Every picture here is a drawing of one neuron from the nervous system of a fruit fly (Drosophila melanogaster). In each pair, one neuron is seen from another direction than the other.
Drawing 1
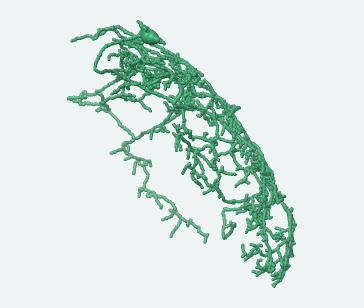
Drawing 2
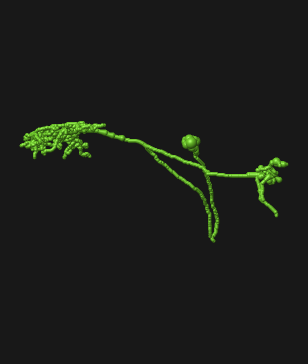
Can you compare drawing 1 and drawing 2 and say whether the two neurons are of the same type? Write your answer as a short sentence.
They are of different cell types.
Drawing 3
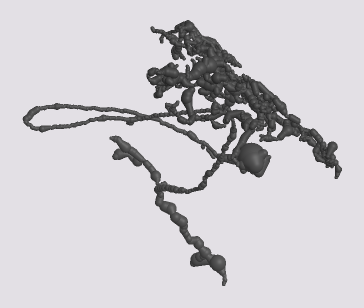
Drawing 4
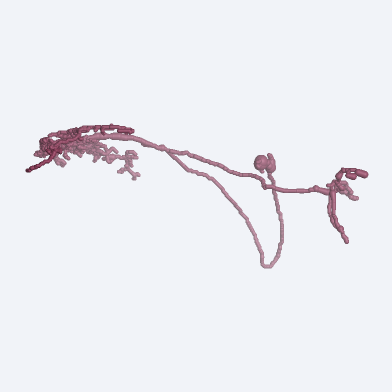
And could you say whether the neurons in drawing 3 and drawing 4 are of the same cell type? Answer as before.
They are of different cell types.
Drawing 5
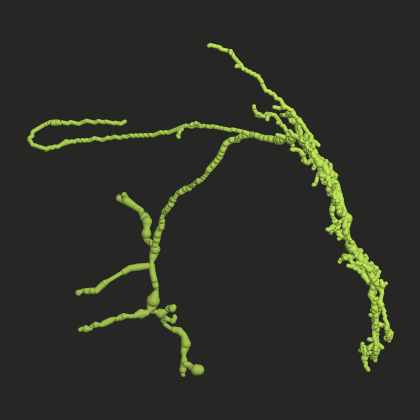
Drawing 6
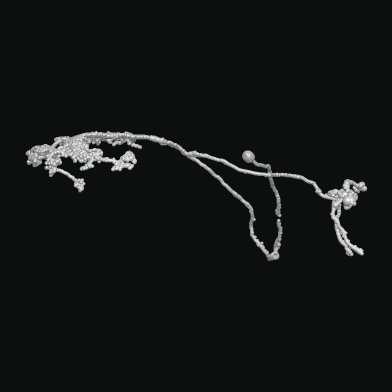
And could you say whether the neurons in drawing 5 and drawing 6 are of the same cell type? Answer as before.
They are of the same cell type.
